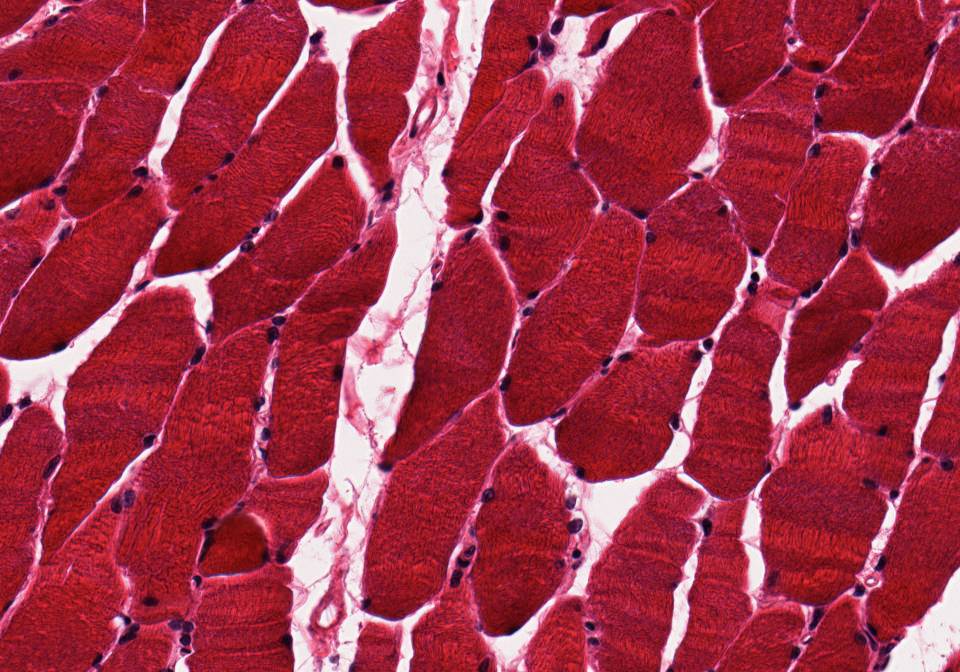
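Skeletal muscle, haematoxylin and eosin section. The small, dark nuclei of the muscle fibres sit at the fibre edges, not in their centres. Empty white gaps, caused by shrinkage during processing, separate many fibres. No fat cells appear anywhere in the field.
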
